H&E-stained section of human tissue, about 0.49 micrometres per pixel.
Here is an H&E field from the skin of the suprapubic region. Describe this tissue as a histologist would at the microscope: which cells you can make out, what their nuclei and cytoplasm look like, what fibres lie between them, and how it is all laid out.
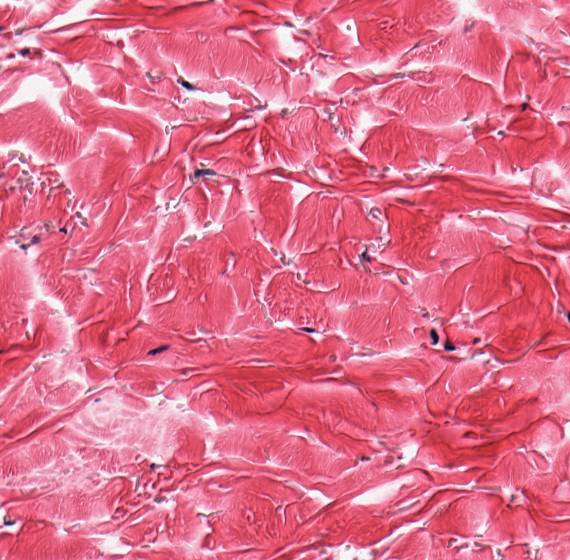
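Closely packed, deeply eosinophilic fibre bundles fill the entire field and run in many different directions. Fine parallel fibrillar streaks are visible within the bundles. Nuclei are sparse; those present are small, dark and spindle-shaped or flattened. They sit in the narrow spaces between bundles, not inside them.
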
